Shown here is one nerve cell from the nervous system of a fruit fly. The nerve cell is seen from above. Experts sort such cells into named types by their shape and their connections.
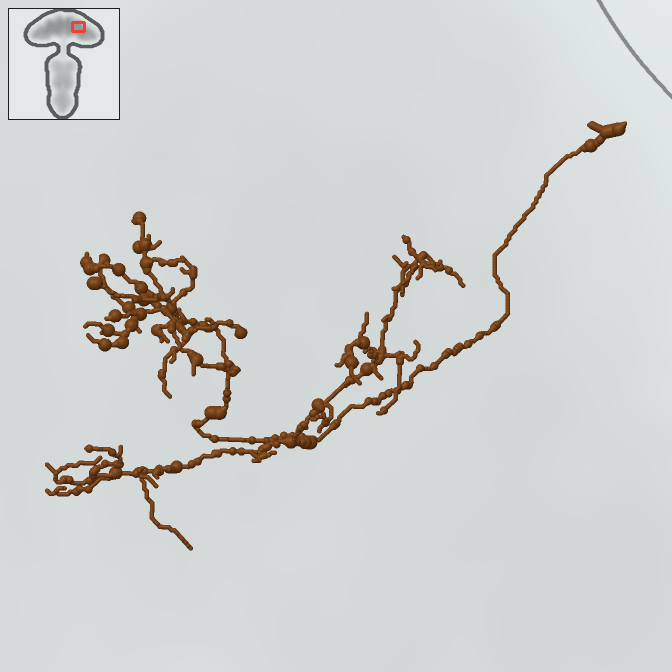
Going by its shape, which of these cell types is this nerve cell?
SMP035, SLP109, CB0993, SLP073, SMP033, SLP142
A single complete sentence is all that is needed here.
This nerve cell is an instance of the cell type SLP142.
